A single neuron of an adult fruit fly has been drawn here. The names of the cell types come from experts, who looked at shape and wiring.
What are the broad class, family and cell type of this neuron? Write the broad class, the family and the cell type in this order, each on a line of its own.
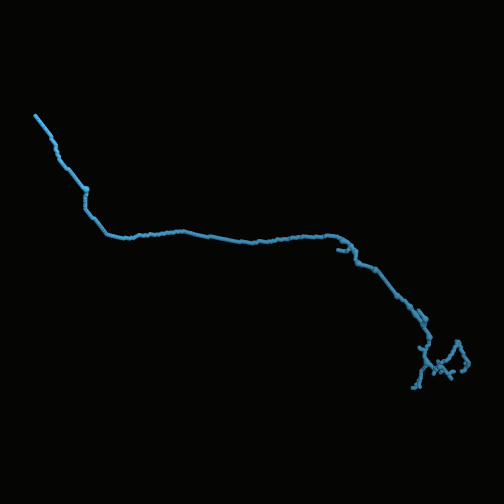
sensory neuron entering the nerve cord
class gustatory
WG1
